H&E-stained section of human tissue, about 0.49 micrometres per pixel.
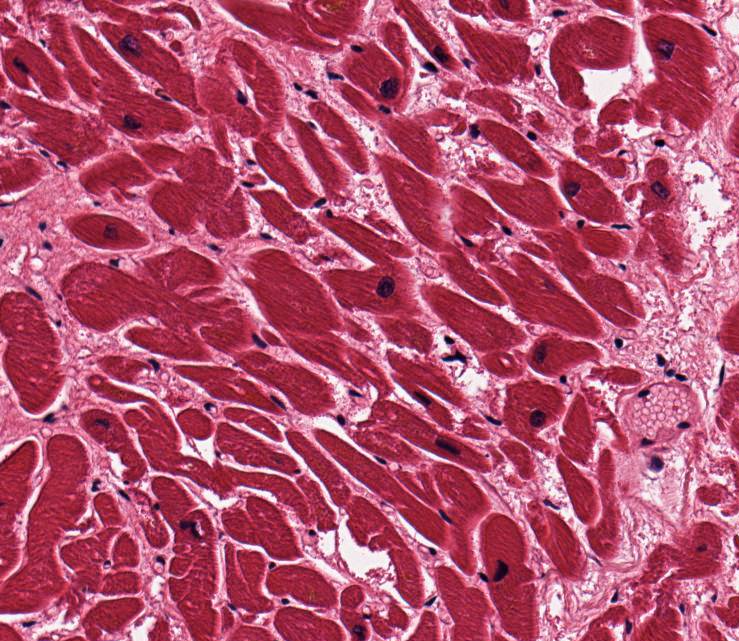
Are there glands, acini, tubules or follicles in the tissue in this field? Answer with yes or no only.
No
